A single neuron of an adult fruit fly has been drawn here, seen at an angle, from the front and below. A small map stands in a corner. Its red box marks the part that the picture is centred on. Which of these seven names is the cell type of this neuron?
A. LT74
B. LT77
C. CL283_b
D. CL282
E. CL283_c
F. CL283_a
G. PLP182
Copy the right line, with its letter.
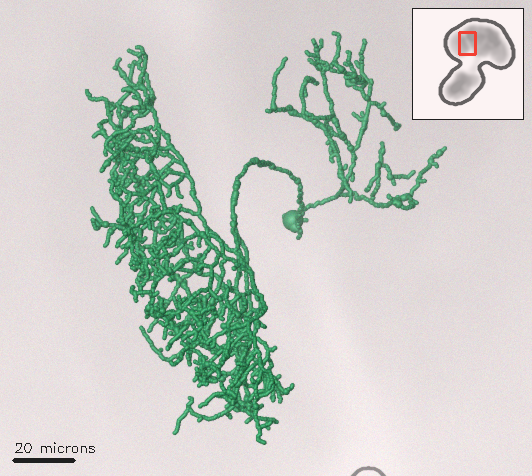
B. LT77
